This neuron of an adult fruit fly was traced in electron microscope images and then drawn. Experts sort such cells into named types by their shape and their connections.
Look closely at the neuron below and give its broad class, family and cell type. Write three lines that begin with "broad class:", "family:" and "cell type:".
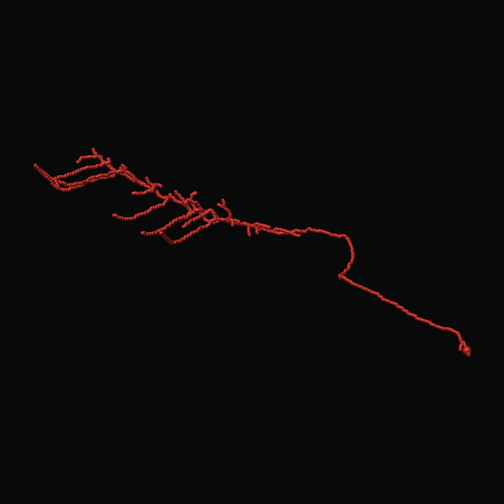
broad class: optic-lobe intrinsic neuron
family: Dm
cell type: Dm8b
